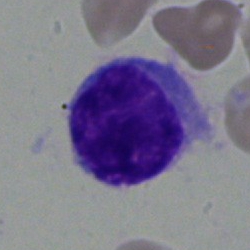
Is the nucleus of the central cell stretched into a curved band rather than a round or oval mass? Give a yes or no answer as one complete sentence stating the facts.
No, rather than a horseshoe, C, U or S shape, the nucleus is a compact round or oval mass.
